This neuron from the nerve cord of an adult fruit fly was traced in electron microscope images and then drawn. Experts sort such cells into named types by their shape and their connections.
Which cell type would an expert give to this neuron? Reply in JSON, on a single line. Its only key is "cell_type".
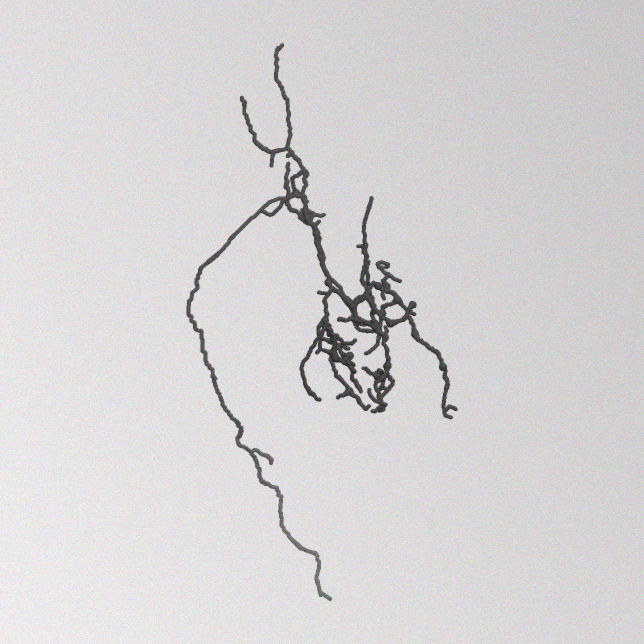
{"cell_type": "SNxx28"}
